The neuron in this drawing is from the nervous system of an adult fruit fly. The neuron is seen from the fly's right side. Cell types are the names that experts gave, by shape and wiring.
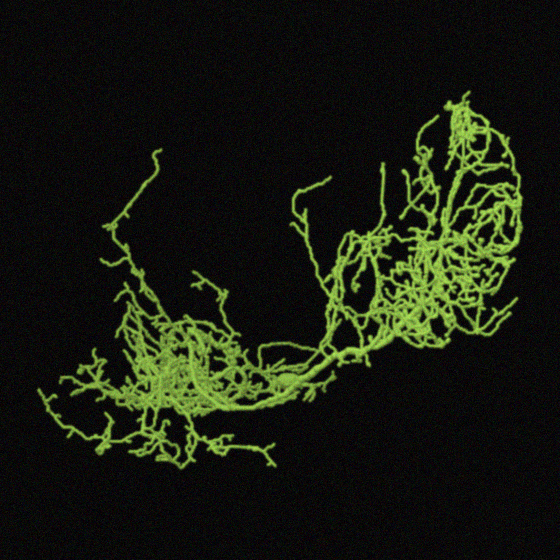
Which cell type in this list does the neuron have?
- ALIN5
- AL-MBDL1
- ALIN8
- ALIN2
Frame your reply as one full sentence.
It is ALIN5 that is the cell type of the neuron.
